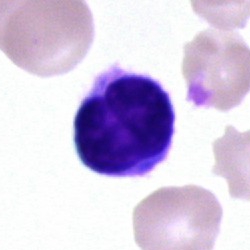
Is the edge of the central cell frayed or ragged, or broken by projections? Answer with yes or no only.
Yes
